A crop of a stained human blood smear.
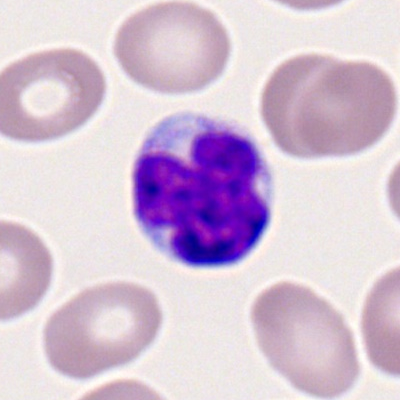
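Lymphocyte. Outline round and smooth. Nucleus fills most of the cell; its outline irregular and notched. Chromatin dark purple, coarsely clumped. Cytoplasm a scant pale blue rim, widest at the upper left.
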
